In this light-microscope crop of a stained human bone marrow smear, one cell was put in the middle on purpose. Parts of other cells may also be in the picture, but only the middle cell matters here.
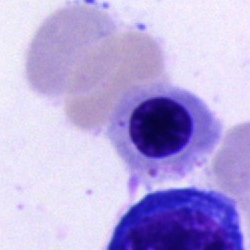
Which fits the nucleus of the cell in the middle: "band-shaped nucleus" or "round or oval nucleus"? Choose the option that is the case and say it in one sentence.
The nucleus takes the form of one compact round or oval mass.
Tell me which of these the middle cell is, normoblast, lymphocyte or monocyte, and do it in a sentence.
The cell featured at the centre of this crop is a normoblast.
